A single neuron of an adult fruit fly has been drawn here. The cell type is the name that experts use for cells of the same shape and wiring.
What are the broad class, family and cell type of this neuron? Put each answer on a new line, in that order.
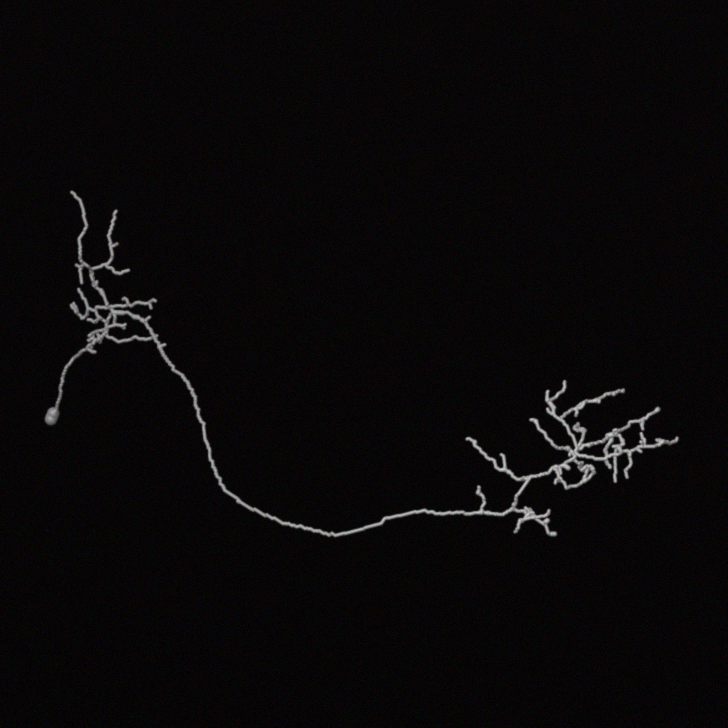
central-brain intrinsic neuron
hemilineage FLAa2
PRW008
